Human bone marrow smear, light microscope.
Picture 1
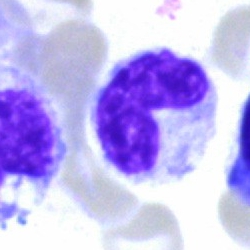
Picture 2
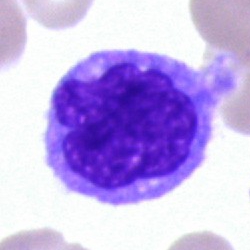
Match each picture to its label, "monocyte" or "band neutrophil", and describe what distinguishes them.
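Picture 1 shows a band neutrophil and picture 2 a monocyte. The band neutrophil's nucleus is curved into a horseshoe whose notch opens to the right, and pale lilac cytoplasm fills that notch. Its chromatin is dark purple and coarsely clumped, with paler patches between the clumps, and no nucleoli are visible. The monocyte has a roughly round outline, with a small pale bulge of cytoplasm projecting from its upper right edge. Its chromatin is dark purple, scattered with small pale spots, and red cells lie around it without covering it.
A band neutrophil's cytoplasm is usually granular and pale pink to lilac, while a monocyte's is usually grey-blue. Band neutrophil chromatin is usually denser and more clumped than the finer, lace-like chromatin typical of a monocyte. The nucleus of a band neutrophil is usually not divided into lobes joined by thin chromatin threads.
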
